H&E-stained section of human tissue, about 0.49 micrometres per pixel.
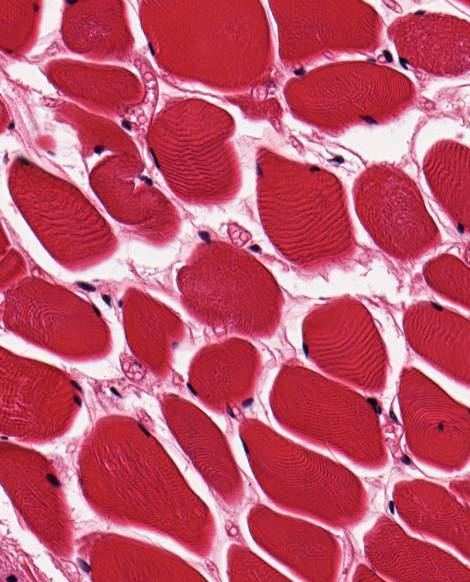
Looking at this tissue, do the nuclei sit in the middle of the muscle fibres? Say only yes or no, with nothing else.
No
